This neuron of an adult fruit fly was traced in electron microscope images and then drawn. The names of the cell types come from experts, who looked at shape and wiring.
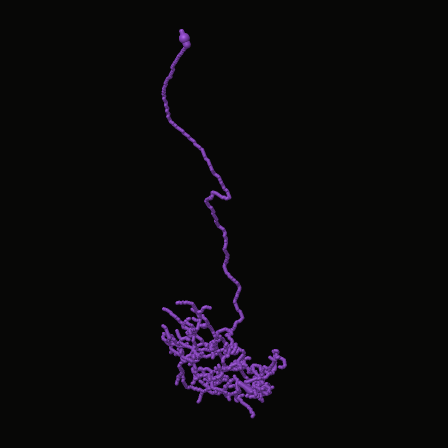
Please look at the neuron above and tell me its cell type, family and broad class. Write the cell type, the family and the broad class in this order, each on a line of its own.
Li34b
Li
optic-lobe intrinsic neuron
